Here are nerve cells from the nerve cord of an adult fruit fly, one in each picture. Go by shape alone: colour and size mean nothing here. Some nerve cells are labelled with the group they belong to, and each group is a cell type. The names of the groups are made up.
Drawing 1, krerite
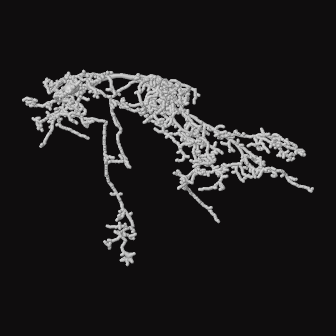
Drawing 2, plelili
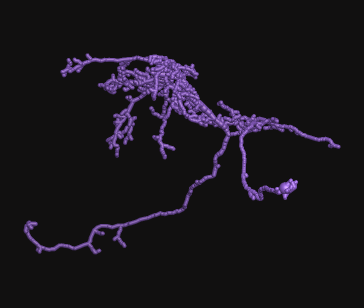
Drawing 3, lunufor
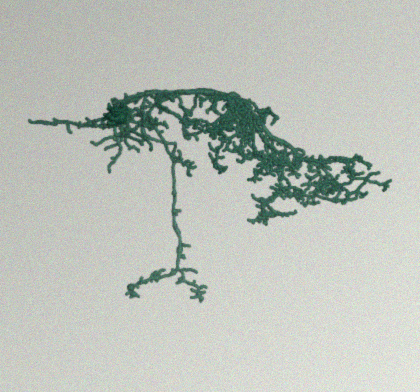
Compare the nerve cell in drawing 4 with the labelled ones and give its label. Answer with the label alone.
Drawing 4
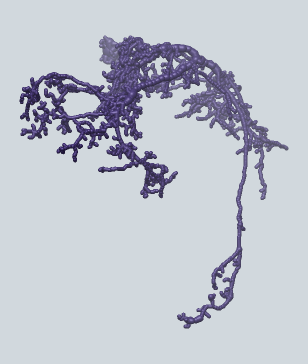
lunufor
